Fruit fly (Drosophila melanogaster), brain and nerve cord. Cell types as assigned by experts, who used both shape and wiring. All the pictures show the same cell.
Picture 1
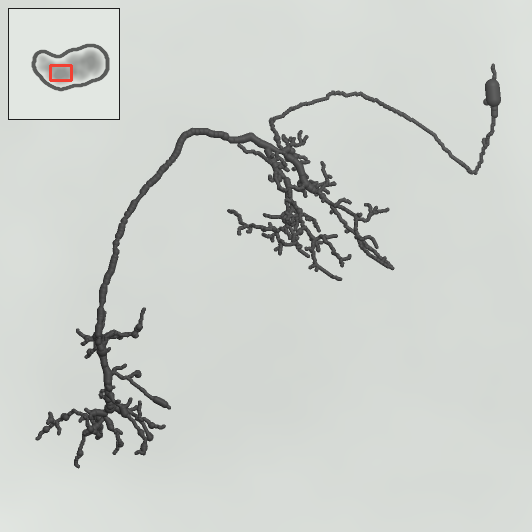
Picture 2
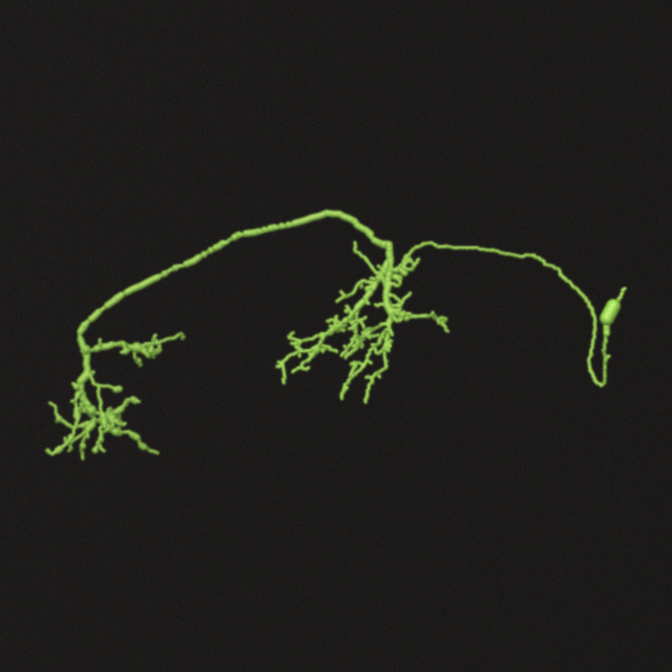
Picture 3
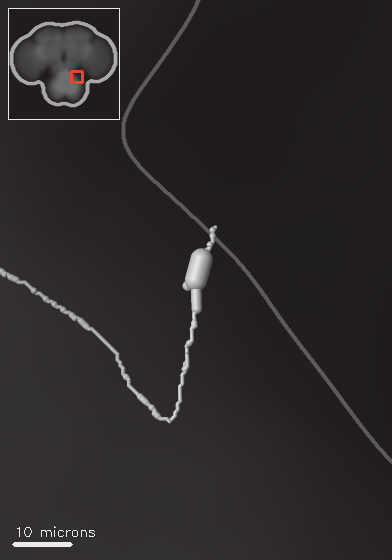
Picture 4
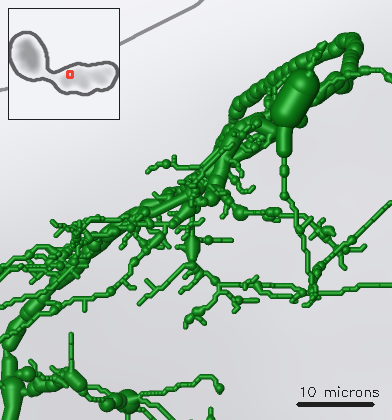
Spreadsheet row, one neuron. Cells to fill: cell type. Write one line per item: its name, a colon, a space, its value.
cell type: IN19B054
